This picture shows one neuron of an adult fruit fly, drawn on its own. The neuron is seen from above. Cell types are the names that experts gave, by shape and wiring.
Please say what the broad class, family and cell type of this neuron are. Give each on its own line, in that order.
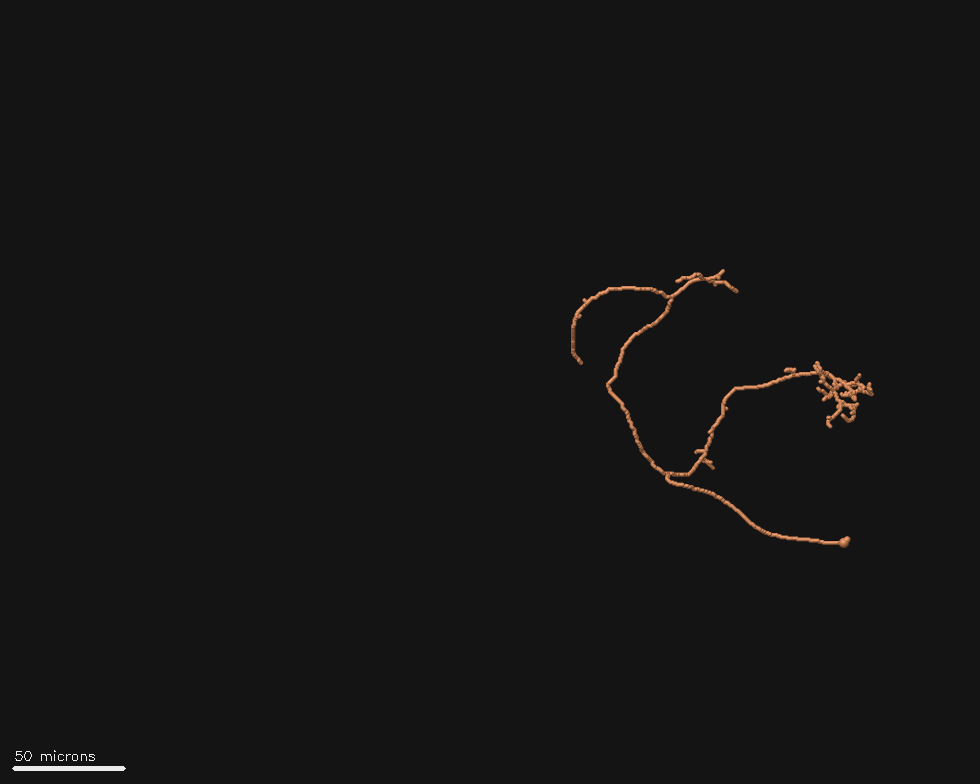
central-brain intrinsic neuron
hemilineage DL1_dorsal
SLP245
